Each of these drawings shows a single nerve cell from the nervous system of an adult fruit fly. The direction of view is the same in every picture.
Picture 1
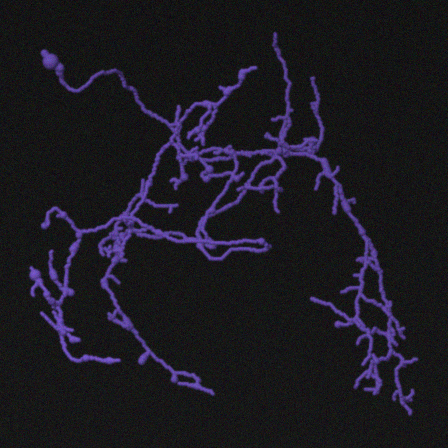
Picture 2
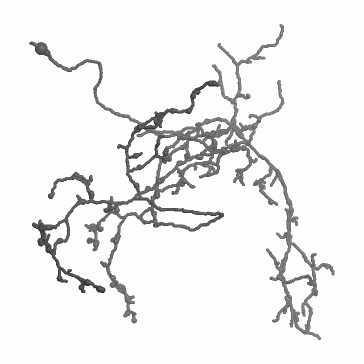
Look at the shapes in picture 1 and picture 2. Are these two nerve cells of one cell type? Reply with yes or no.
yes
